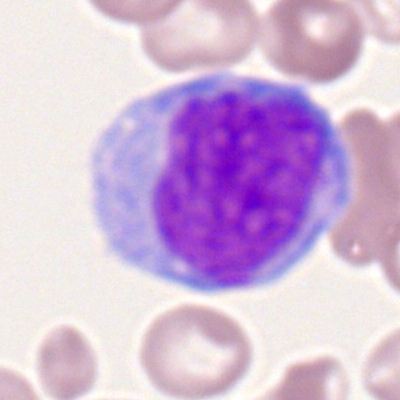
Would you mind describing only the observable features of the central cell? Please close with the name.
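In outline the cell is roughly round and smooth. Its nucleus sits off-centre toward the right, while the cytoplasm forms a broad crescent on the left. That cytoplasm is pale blue, turning deeper blue at the outer edge. This is a monocyte.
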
